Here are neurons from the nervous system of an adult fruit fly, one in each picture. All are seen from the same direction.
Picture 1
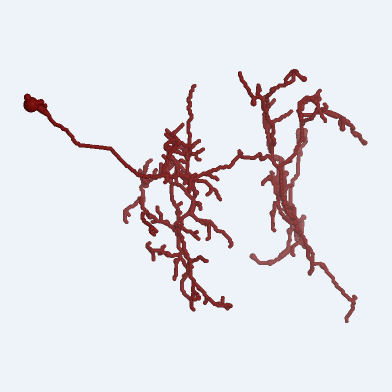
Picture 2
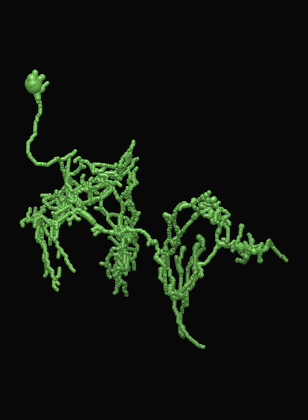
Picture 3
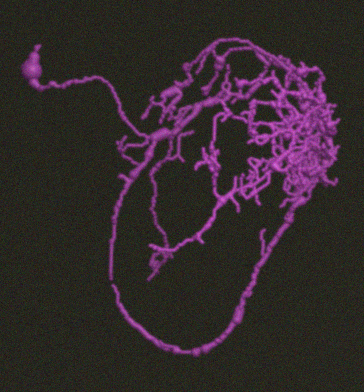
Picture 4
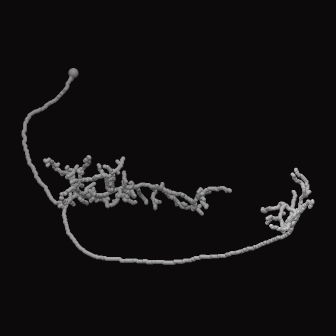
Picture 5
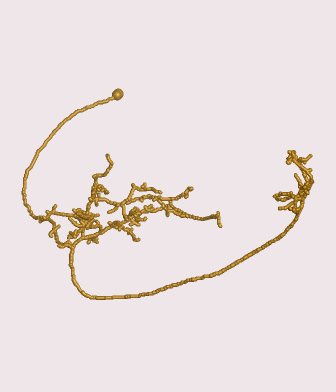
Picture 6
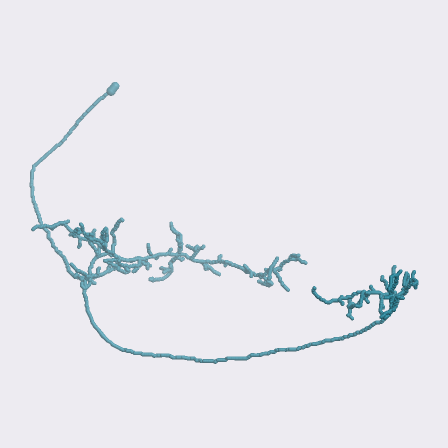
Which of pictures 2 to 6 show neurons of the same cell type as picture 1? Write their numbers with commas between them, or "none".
2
